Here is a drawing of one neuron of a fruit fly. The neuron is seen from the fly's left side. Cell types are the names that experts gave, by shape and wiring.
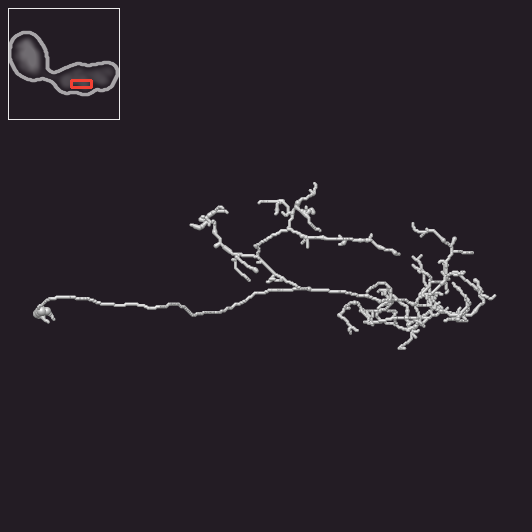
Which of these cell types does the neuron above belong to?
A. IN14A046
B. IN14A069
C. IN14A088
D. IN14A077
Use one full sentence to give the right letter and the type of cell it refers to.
Here the neuron is of cell type IN14A046, corresponding to option A.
